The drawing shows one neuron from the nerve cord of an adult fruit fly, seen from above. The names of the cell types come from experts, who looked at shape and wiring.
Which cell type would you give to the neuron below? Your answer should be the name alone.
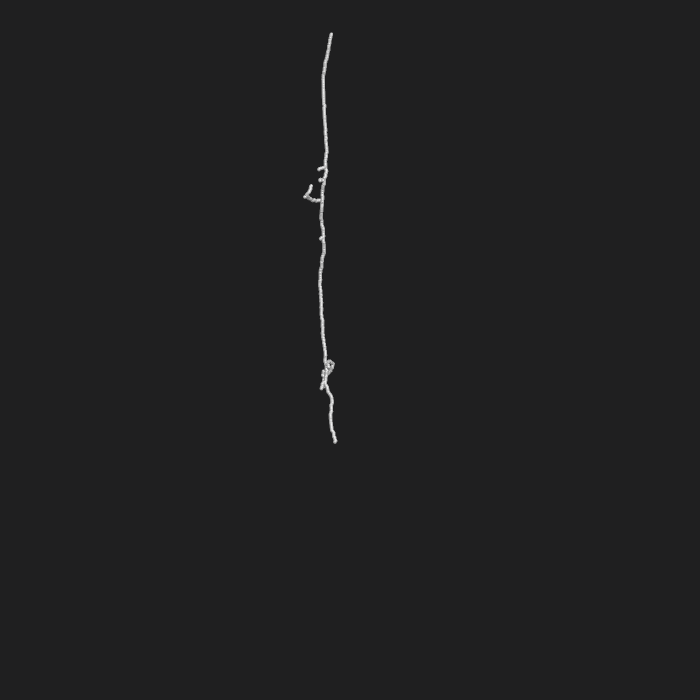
DNp17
